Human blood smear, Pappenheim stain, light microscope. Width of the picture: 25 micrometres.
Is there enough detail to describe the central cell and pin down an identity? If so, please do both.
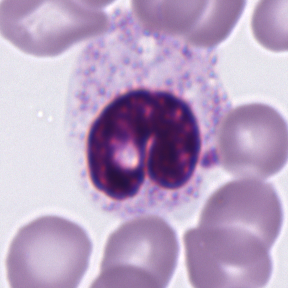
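Sitting in the lower half of the cell, the nucleus is bent into a horseshoe shape whose notch opens downward. Around it the cytoplasm is abundant and pale greyish-lilac. I can make out many small purple granules scattered through that cytoplasm. So I'd call this a band neutrophil.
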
